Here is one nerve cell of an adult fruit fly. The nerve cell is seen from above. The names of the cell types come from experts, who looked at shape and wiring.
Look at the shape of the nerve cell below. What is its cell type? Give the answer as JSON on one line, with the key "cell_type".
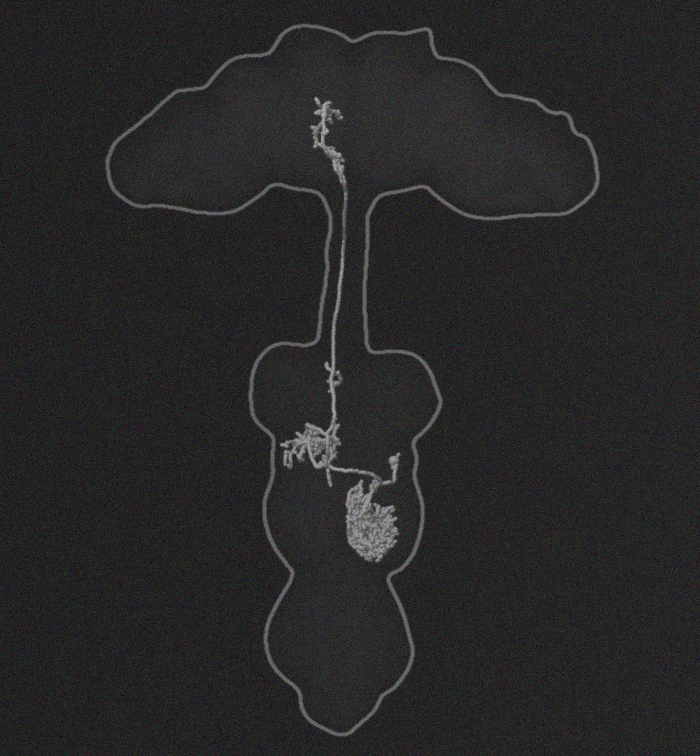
{"cell_type": "AN08B023"}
